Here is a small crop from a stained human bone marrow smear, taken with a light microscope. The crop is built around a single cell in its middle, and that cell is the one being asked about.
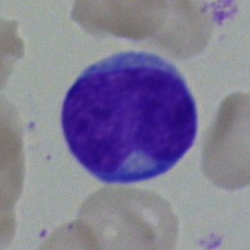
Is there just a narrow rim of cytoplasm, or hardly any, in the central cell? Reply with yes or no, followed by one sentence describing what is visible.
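Yes. The cytoplasm is a thin rim of deep blue.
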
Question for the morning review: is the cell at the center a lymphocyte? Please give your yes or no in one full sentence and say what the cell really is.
No, the centre cell counts as a blast, not as a lymphocyte.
